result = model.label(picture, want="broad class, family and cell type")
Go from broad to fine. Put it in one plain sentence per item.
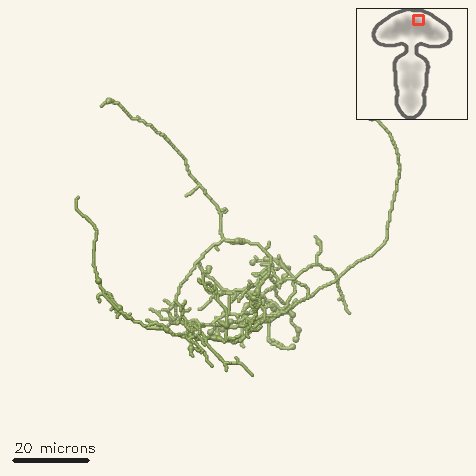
A central-brain intrinsic neuron of hemilineage EBa1, type CB2784.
